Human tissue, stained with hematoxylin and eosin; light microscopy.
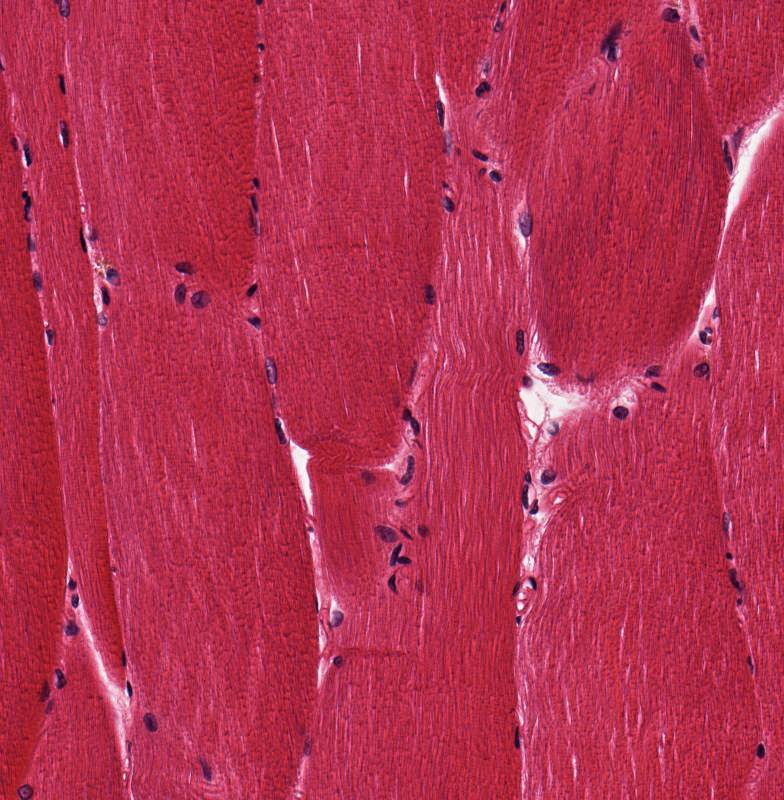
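Skeletal muscle. Nuclei first: they sit at fibre borders, not centres, and are small, dark purple, mostly flattened or elongated. Then cytoplasm: deeply eosinophilic red, finely streaked lengthwise. Finally, near mid-field, small groups of dark nuclei gather in narrow spaces between fibres.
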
